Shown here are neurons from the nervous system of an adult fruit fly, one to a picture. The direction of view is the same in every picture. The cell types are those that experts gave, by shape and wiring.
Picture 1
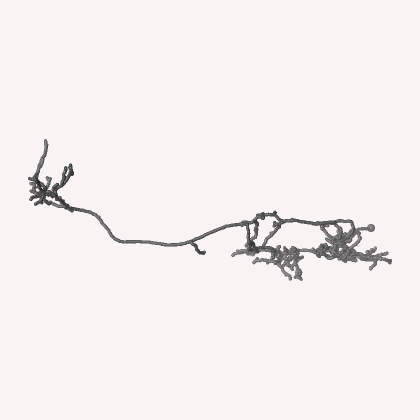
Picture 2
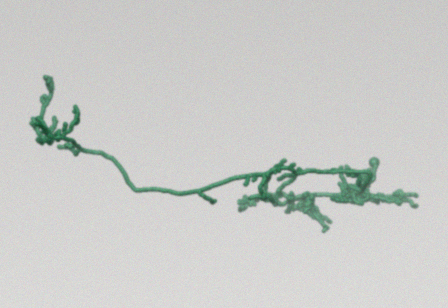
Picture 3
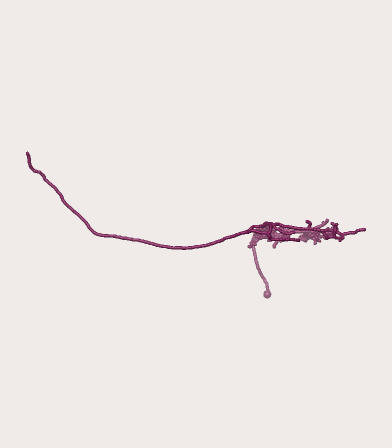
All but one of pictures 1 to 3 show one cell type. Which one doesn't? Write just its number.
3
